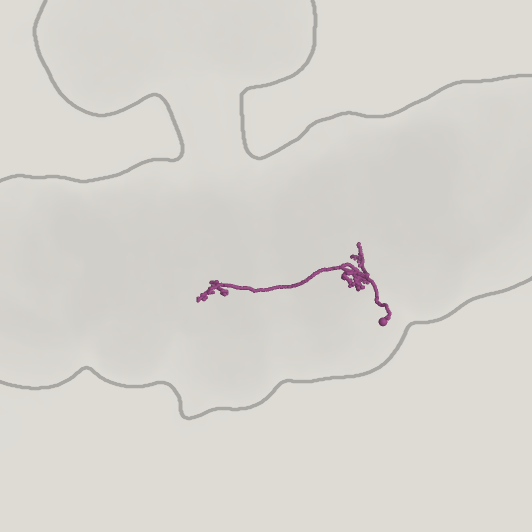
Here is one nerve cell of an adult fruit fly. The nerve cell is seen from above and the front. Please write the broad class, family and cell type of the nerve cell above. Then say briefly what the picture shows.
Its broad class is central-brain intrinsic neuron. The family is hemilineage AOTUv3_ventral. Its cell type is LAL087. The cell body can be seen on the right of the picture. As drawn here it is wider than it is tall.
